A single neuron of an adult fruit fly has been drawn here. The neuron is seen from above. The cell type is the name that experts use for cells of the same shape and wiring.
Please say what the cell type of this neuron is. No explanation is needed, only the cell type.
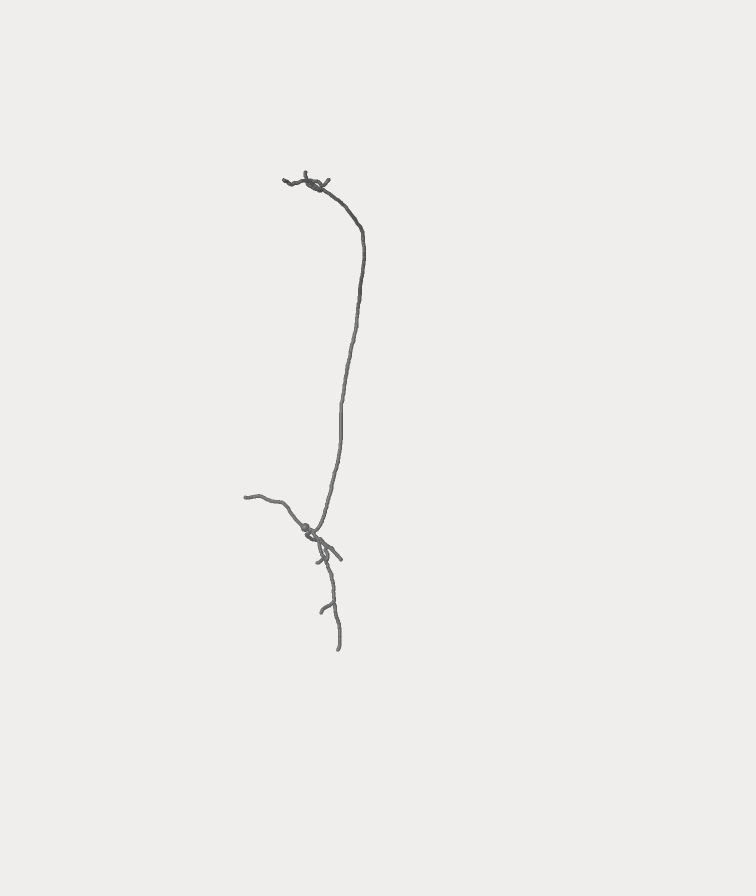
SApp14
